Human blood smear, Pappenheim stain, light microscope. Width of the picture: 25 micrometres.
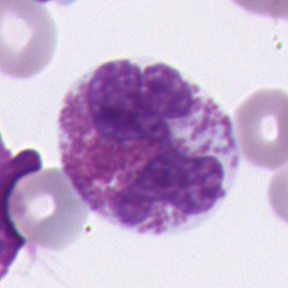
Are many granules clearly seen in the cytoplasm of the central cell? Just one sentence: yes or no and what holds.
Yes, this cell has a cytoplasm with many visible granules.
